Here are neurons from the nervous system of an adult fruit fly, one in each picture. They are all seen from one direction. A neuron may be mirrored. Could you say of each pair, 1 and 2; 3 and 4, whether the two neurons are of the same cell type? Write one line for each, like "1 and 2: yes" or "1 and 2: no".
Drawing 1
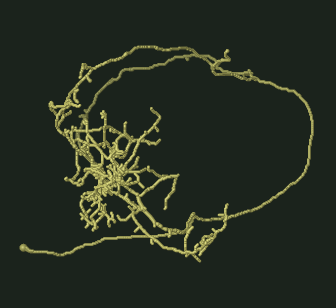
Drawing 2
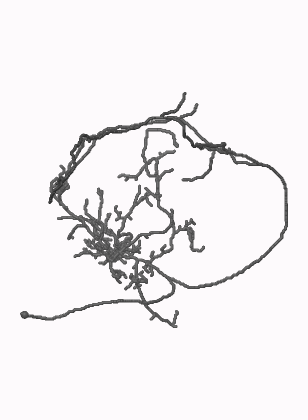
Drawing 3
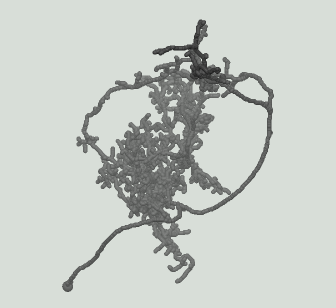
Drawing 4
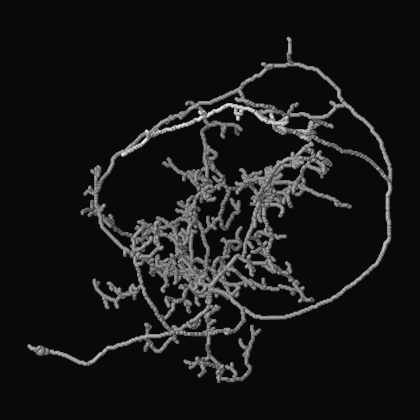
1 and 2: yes
3 and 4: yes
